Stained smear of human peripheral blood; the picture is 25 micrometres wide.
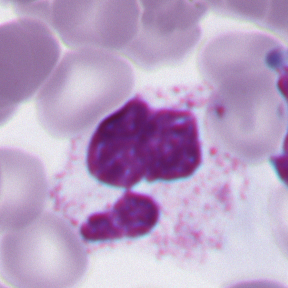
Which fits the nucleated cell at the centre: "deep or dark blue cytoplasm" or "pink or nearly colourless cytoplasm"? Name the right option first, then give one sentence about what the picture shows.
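Pink or nearly colourless cytoplasm. The cytoplasm is very pale, nearly colourless.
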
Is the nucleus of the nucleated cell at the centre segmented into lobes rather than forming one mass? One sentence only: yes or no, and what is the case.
Yes, what this cell has is a nucleus split into segments.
